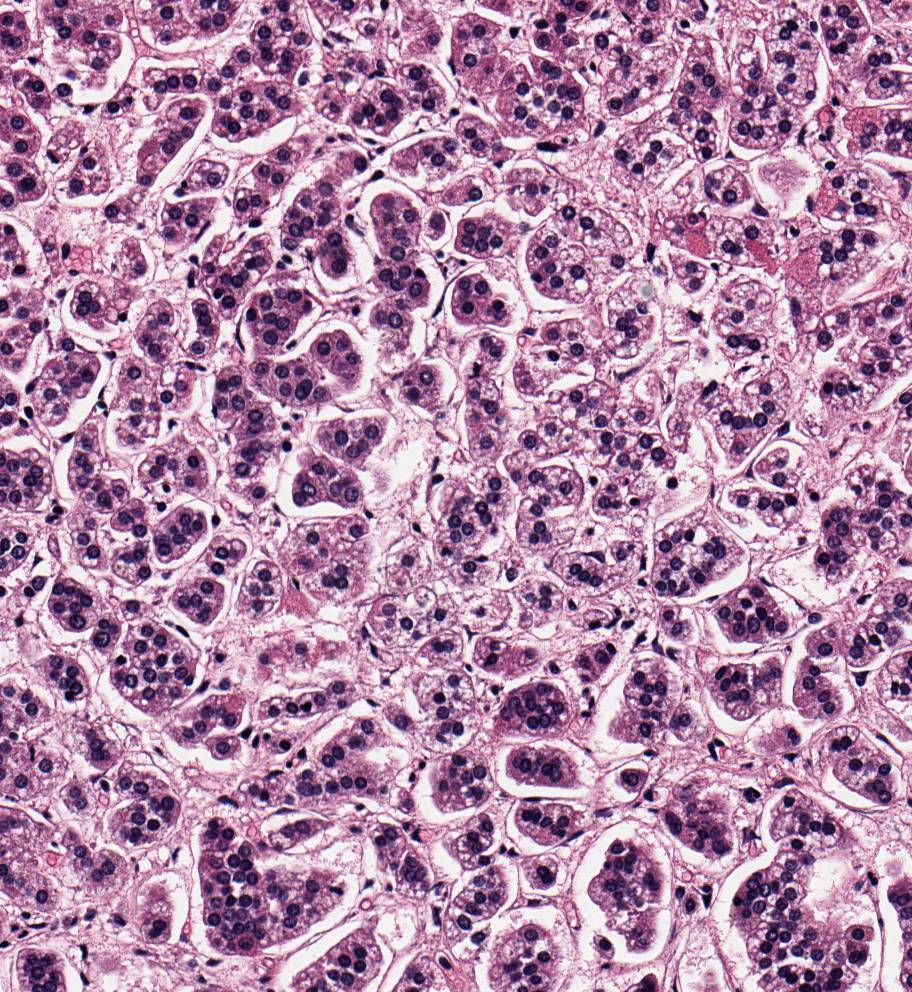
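Adrenal gland, H&E: throughout the field, cells form small rounded nests separated by thin septa. Nest cells have round, dark, fairly uniform nuclei and granular pink-purple cytoplasm, with borders between them mostly indistinct. Finely vacuolated cells are most frequent toward the right half.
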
